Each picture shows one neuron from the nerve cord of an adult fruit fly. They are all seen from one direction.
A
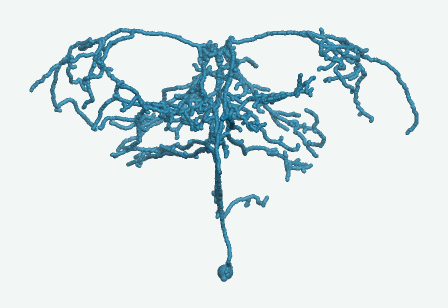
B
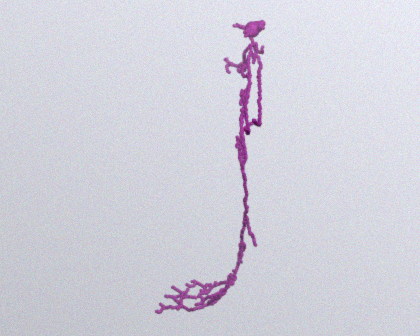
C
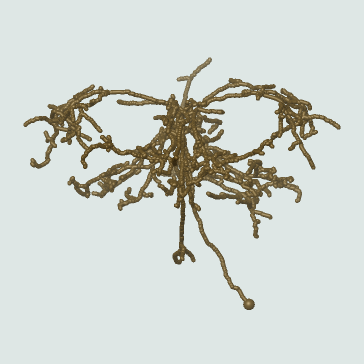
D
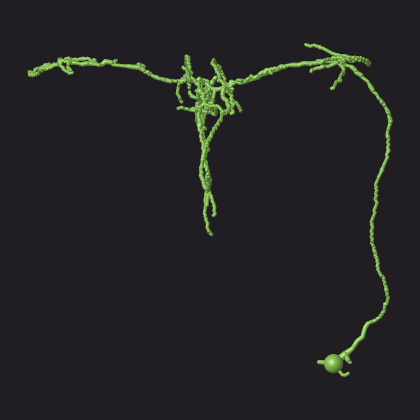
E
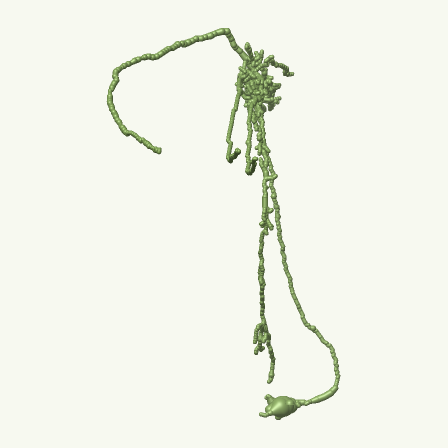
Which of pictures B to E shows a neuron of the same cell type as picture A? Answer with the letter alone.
C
